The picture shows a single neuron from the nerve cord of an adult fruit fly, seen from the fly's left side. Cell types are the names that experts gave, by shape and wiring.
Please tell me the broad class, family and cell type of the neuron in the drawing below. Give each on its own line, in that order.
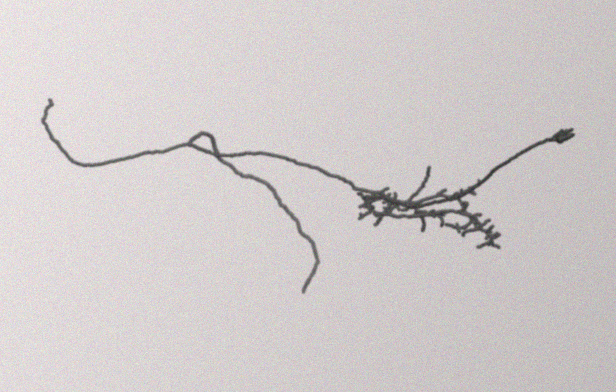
nerve-cord intrinsic neuron
hemilineage 18B
IN18B038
